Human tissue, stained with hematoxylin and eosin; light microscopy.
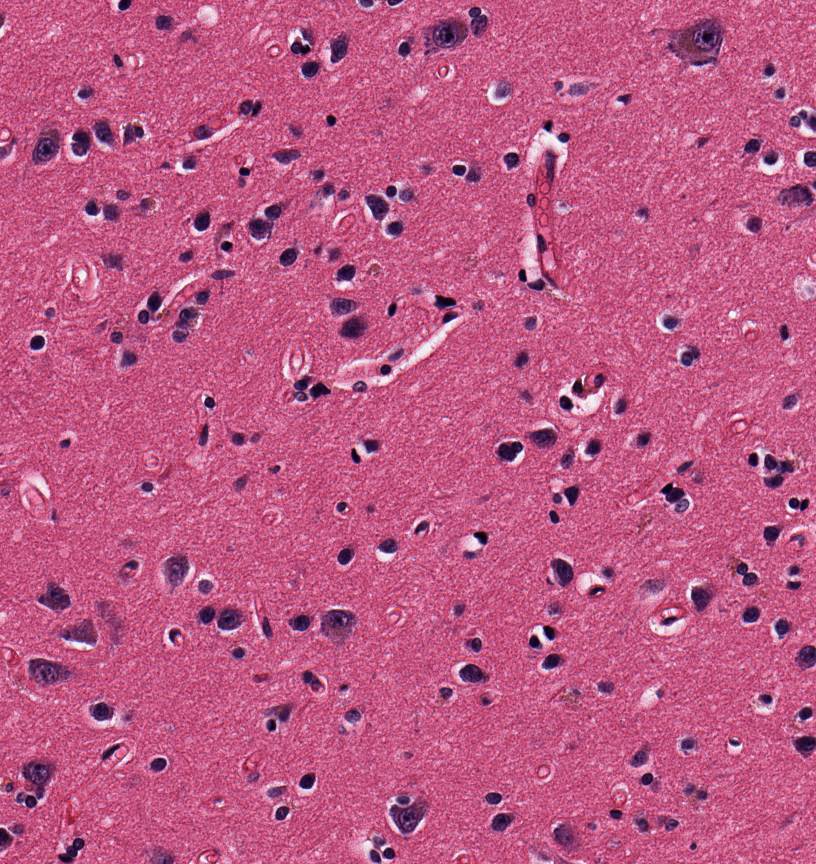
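Cerebral cortex, H&E. Finely fibrillary pink matrix throughout; cells scattered singly, no organised layers or units. No epithelium, glands or fat anywhere. A few large neurons: angular purple cytoplasm, round nucleus with nucleolus, e.g. top right and lower left. Most cells small, with round dark nuclei and little visible cytoplasm, spread evenly.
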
